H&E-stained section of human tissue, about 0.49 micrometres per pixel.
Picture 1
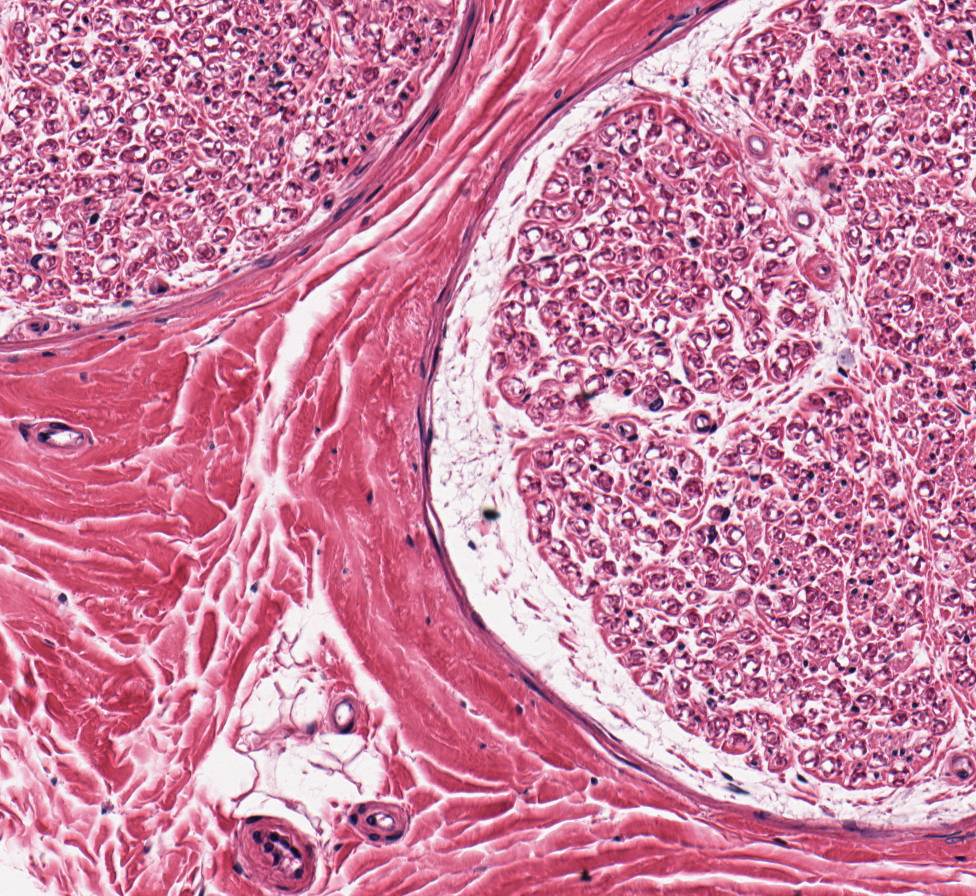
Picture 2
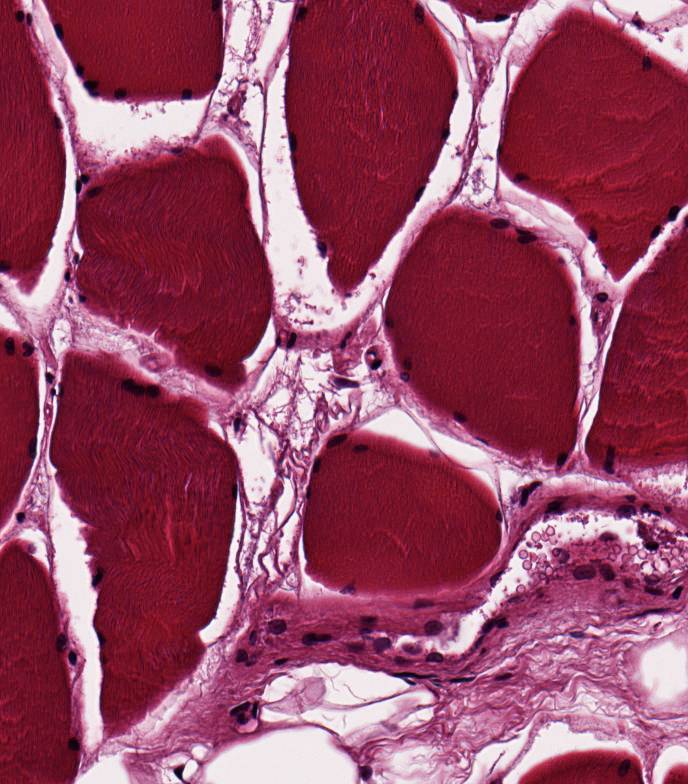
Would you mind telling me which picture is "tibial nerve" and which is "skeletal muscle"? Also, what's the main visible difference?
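Here, the tibial nerve is picture 1 and skeletal muscle picture 2. Look at the nerve: cross-cut fascicles at upper left and right, full of small round fibre profiles with pink central axons. Between them is dense deep pink collagen with sparse elongated nuclei; small thick-walled vessels sit at lower left. Now the muscle: small dark nuclei lie at the fibre edges, just beneath the surface, and fine wavy lines cross several fibres. A small vessel at lower right holds red blood cells.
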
